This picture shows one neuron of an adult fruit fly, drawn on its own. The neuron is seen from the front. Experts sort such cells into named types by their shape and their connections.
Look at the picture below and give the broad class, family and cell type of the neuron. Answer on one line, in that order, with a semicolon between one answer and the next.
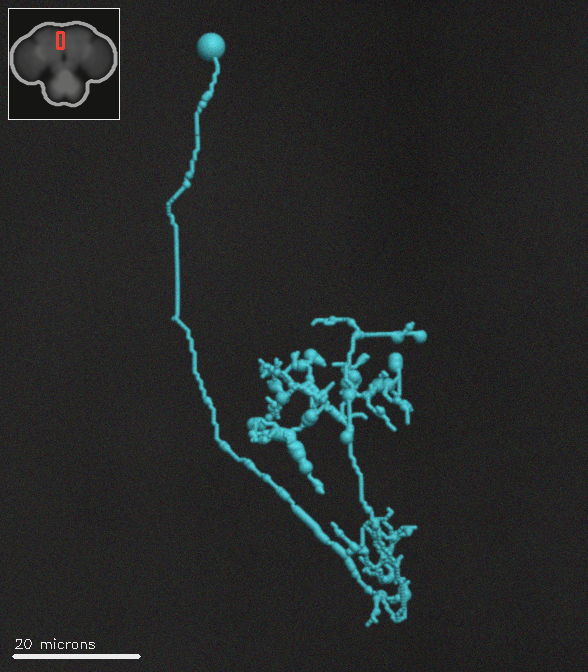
central-brain intrinsic neuron; class CX; vDeltaI_a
